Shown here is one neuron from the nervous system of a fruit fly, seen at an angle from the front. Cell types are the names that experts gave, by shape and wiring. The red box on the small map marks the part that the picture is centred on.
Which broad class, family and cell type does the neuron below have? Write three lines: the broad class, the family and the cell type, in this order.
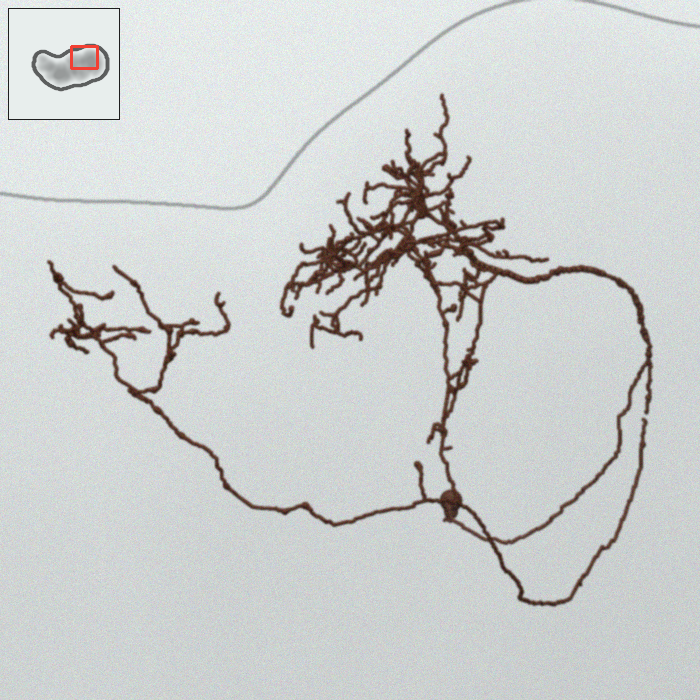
central-brain intrinsic neuron
hemilineage VLPl&p1_posterior
CB1346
